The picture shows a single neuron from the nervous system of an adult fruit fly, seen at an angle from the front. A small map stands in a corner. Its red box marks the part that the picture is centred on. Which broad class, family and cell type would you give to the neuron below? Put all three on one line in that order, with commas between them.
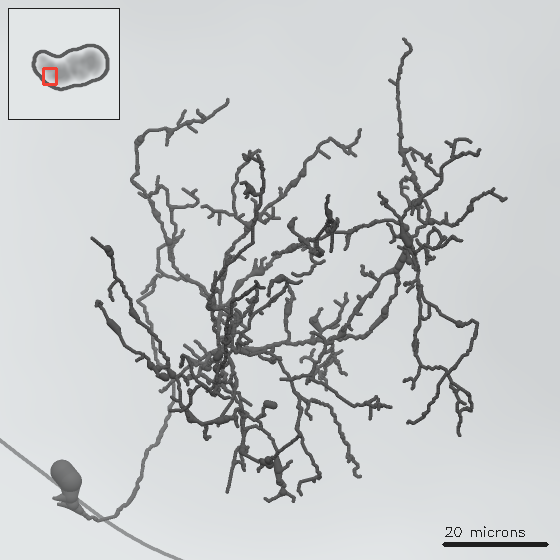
nerve-cord intrinsic neuron, hemilineage 20A.22A, IN20A.22A016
